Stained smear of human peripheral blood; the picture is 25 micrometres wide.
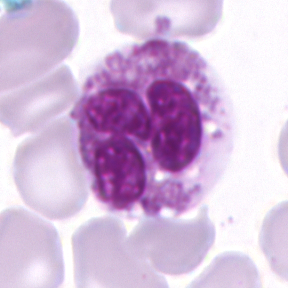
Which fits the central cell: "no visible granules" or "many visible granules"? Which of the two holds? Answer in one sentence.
What the cytoplasm holds is many visible granules.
